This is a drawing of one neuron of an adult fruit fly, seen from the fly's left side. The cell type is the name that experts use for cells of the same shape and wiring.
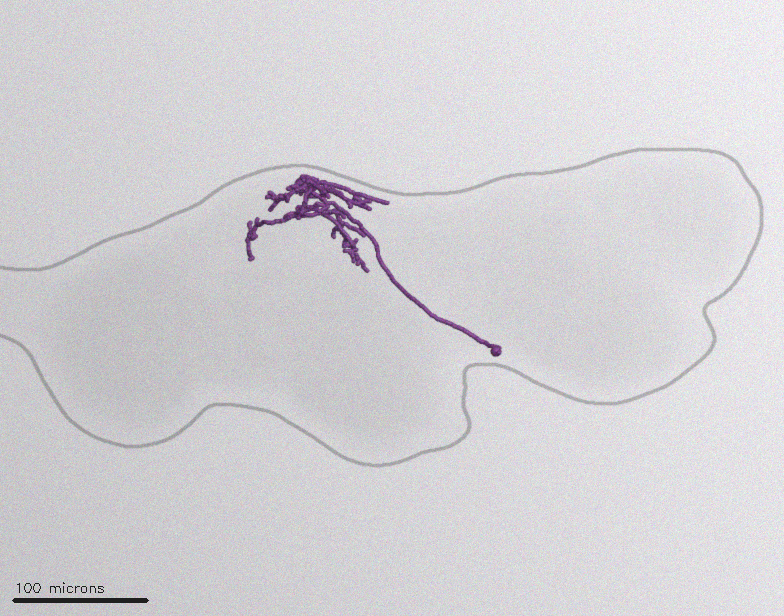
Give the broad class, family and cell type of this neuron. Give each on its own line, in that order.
nerve-cord intrinsic neuron
hemilineage 03B
IN03B058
